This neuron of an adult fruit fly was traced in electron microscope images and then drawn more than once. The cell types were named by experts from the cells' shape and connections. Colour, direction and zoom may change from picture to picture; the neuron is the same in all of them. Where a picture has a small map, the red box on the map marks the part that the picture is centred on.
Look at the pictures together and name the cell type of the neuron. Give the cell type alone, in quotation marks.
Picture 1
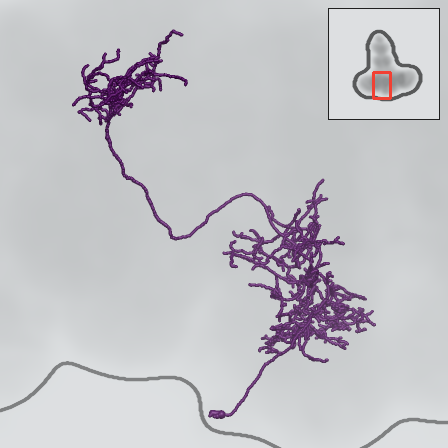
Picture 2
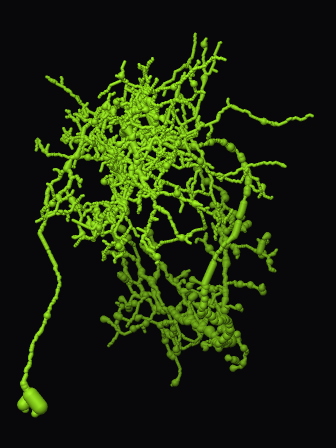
"SLP469"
